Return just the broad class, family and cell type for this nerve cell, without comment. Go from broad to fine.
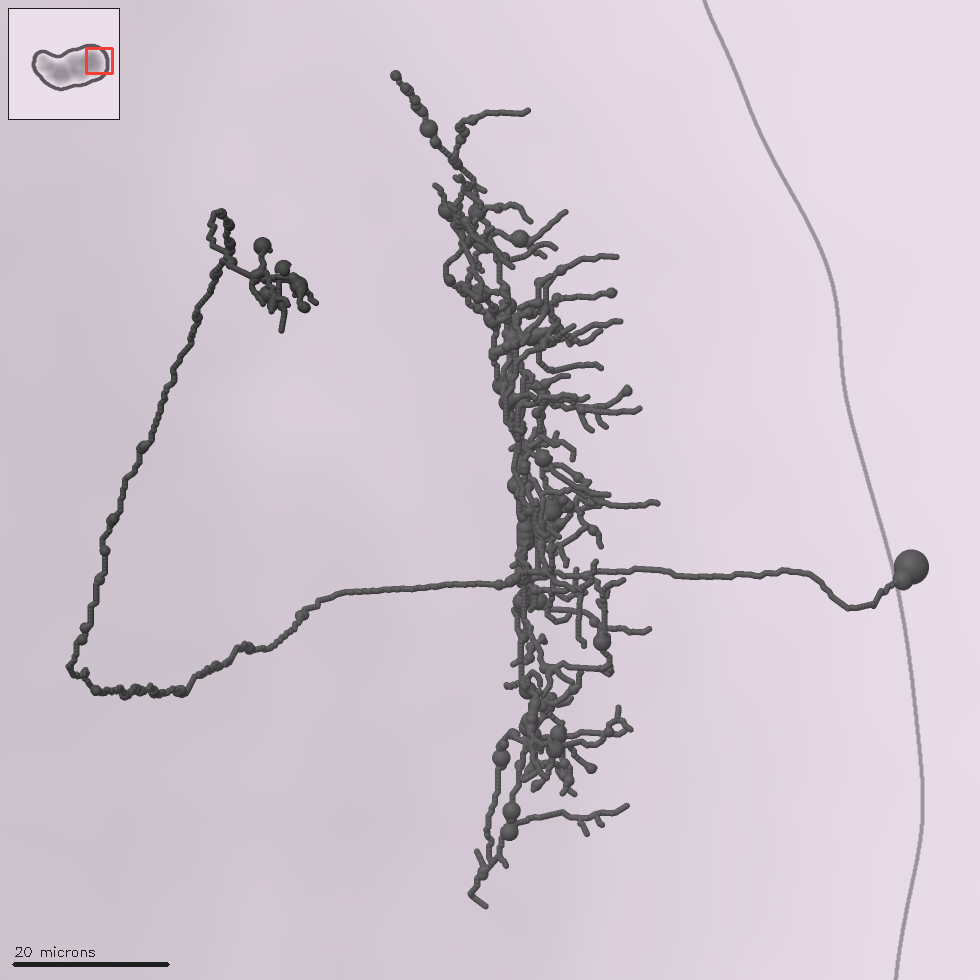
visual projection neuron; MeTu; MeTu3b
